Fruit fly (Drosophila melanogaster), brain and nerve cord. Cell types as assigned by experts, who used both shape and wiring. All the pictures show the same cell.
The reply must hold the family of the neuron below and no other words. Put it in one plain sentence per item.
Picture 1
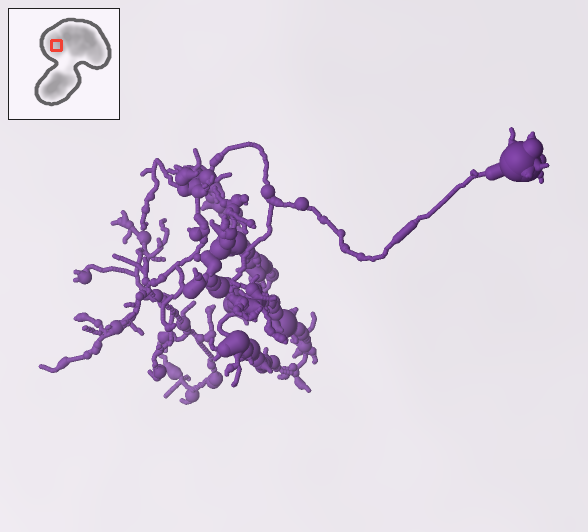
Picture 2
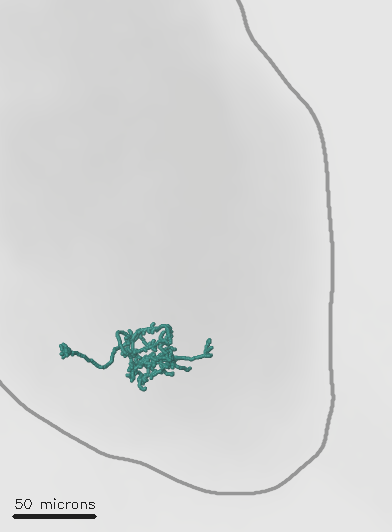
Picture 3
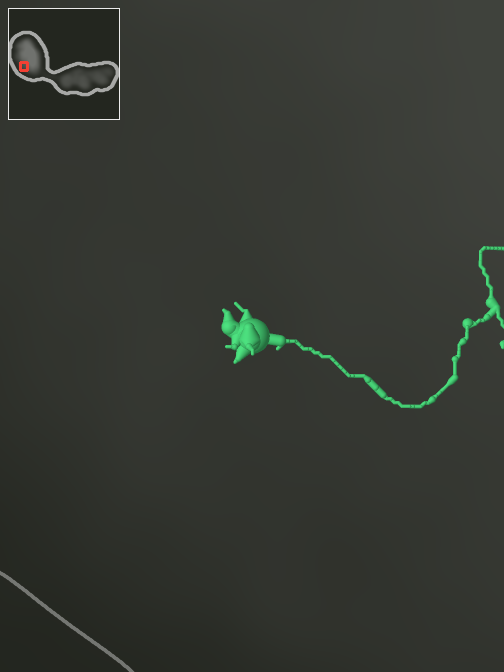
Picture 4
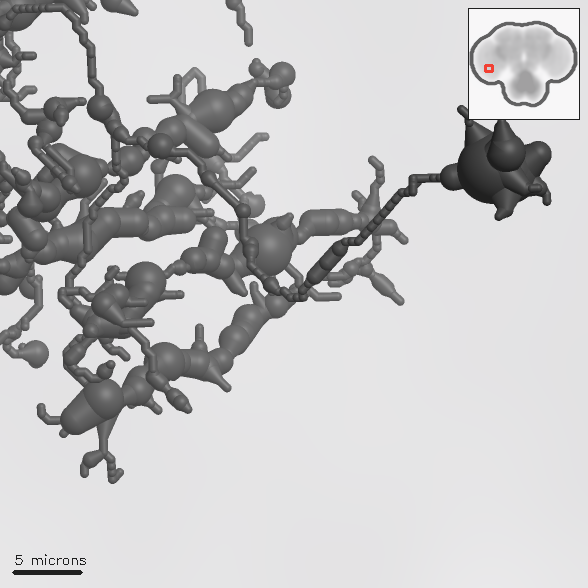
The family is Dm.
